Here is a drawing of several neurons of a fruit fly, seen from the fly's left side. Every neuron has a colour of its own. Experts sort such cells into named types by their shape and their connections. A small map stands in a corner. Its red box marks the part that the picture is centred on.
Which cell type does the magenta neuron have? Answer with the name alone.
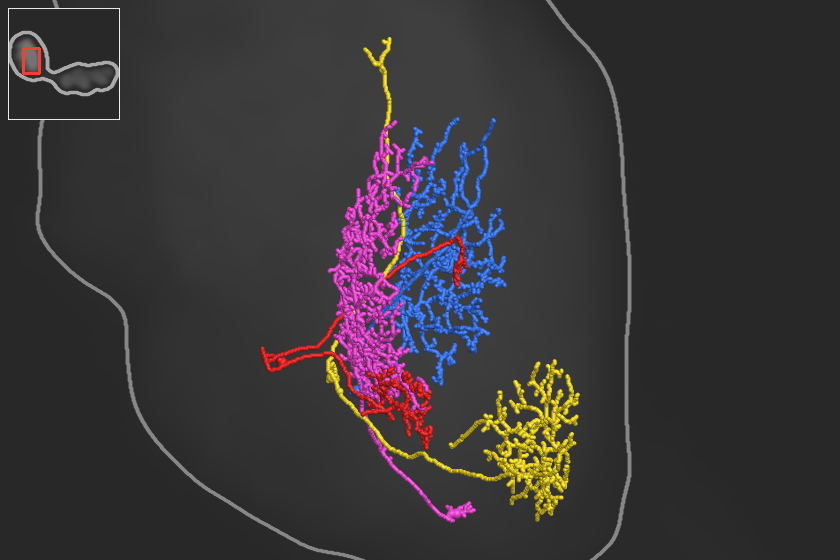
Pm9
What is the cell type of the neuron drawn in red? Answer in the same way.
MeLo7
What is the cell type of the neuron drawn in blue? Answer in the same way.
MeVP4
